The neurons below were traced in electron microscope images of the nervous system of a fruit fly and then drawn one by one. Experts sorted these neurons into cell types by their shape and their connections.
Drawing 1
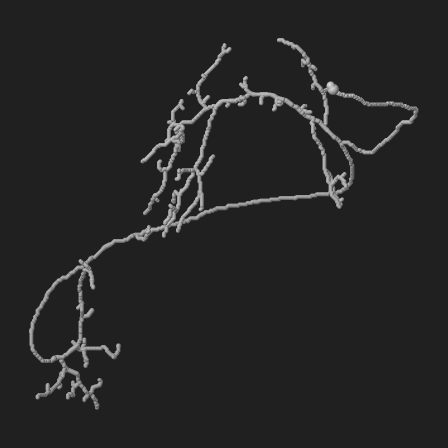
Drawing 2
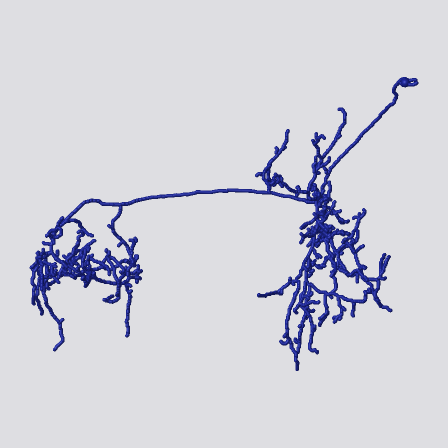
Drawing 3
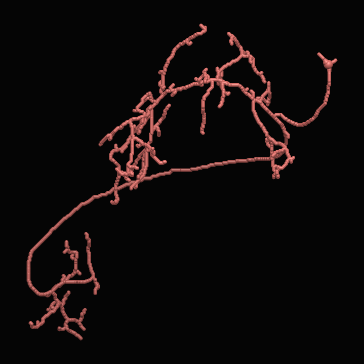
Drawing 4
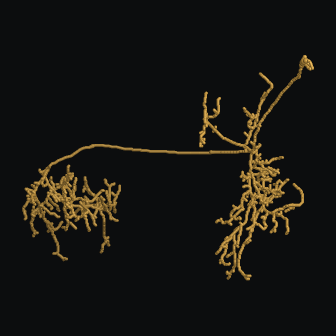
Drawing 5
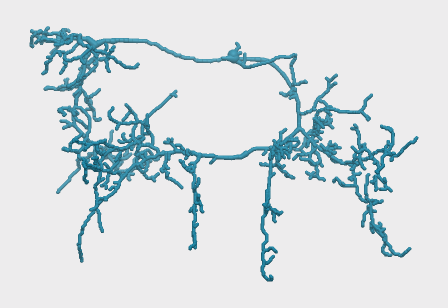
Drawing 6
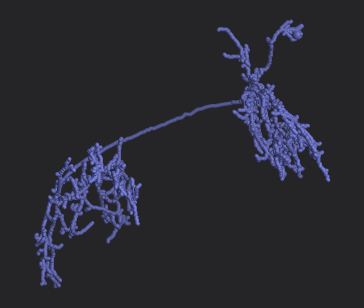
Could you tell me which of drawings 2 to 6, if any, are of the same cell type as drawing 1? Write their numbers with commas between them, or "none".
3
